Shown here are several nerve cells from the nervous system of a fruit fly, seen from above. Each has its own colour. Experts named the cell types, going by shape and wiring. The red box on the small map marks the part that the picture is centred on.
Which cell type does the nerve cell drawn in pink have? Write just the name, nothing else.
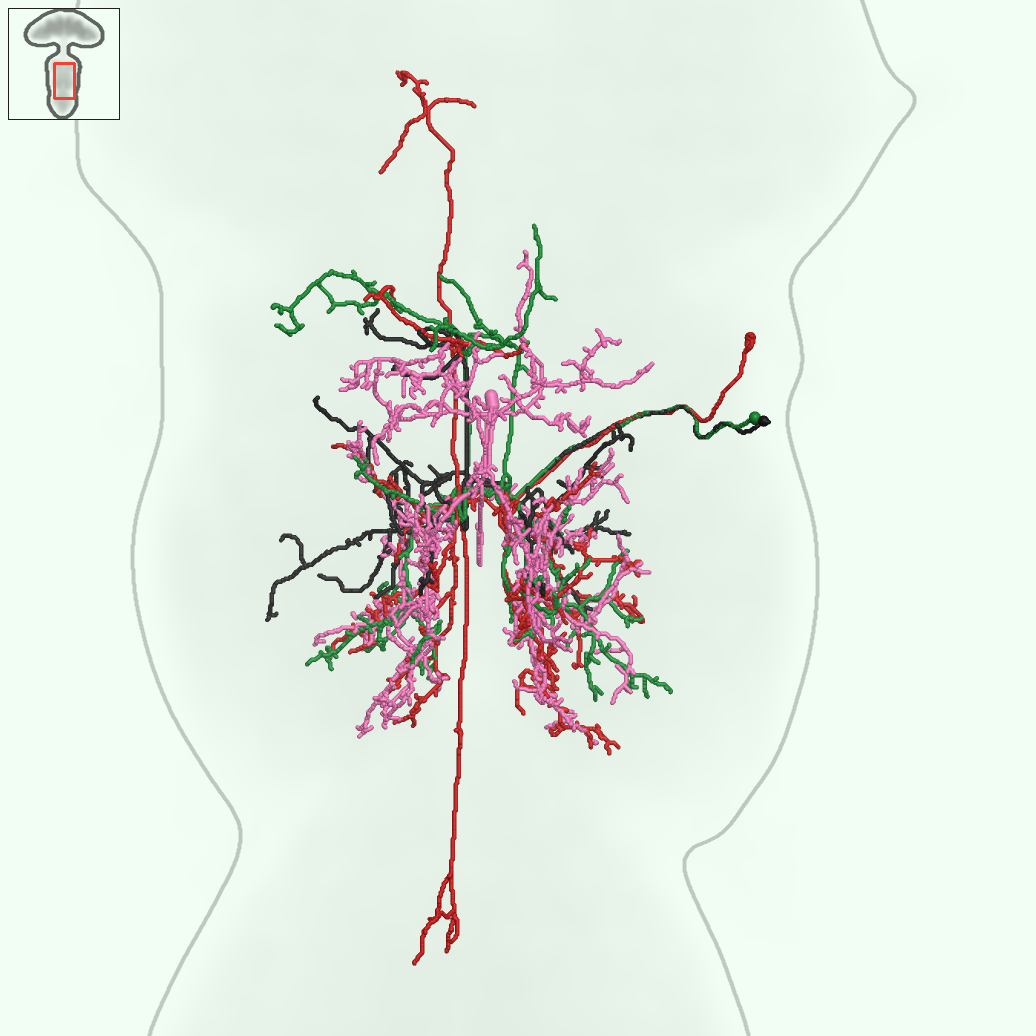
IN00A031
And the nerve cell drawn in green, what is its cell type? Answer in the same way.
IN09B049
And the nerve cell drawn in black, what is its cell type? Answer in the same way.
IN09B050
